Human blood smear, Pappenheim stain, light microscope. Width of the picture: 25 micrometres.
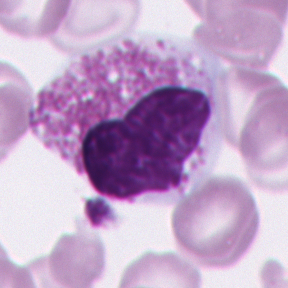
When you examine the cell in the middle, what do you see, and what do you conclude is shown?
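See the nucleus? One unsegmented mass, irregular and angular in outline, sitting toward the lower right. Chromatin's dark purple and dense. There's just a narrow rim of pale, almost colourless cytoplasm along its right side. That's an eosinophil.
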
